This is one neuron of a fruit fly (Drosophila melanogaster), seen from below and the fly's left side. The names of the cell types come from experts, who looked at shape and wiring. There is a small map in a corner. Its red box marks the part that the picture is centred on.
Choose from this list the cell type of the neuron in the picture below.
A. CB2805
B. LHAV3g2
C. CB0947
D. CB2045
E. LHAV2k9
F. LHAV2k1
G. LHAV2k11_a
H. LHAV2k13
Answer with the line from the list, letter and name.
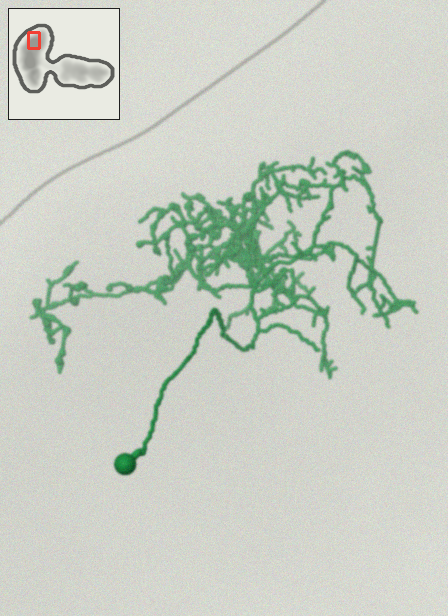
D. CB2045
